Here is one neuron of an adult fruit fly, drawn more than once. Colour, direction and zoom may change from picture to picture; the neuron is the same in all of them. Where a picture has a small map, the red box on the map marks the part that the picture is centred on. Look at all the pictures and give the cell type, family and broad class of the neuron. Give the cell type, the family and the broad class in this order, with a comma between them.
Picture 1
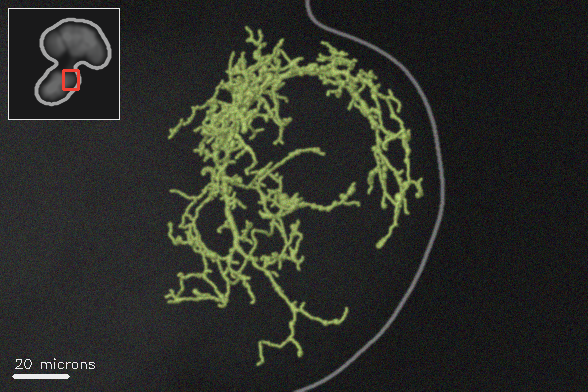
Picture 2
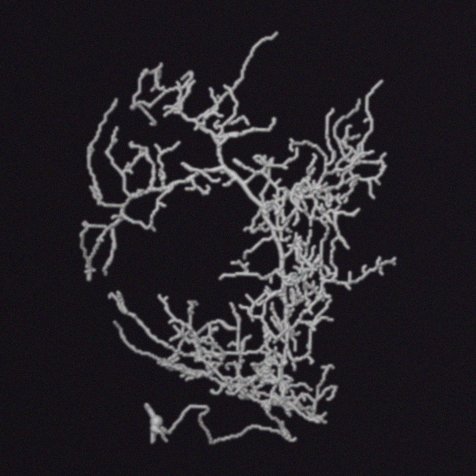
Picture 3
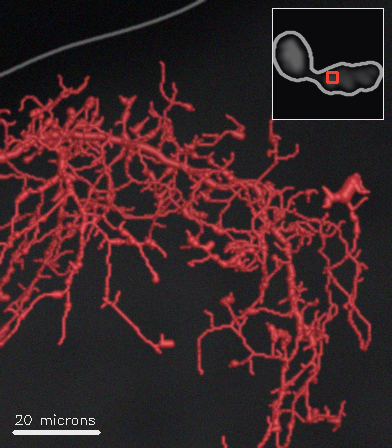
IN03B042, hemilineage 03B, nerve-cord intrinsic neuron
